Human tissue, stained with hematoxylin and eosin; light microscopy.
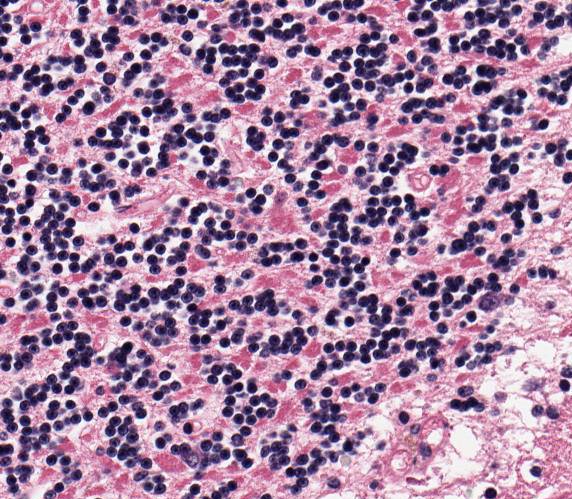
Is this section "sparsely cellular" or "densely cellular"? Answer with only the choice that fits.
Densely cellular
